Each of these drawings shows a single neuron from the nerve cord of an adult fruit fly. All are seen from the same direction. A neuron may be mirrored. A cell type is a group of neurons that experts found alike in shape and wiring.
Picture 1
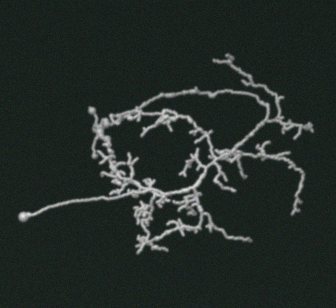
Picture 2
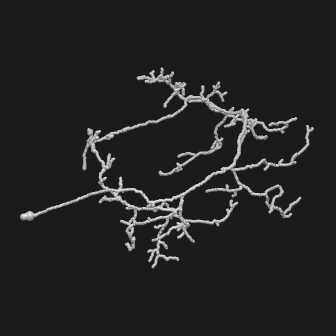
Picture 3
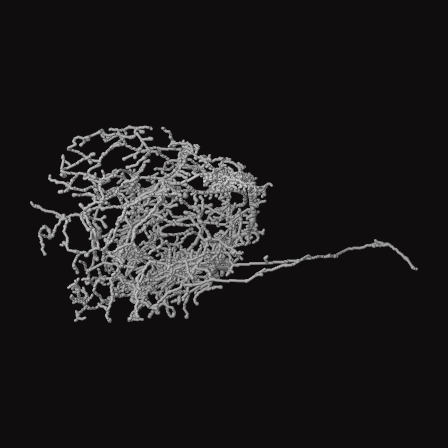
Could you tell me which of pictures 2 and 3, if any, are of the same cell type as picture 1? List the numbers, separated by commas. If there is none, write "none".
2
